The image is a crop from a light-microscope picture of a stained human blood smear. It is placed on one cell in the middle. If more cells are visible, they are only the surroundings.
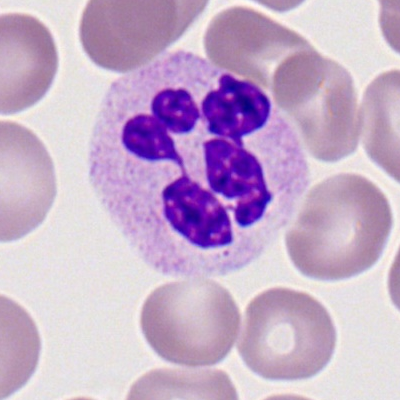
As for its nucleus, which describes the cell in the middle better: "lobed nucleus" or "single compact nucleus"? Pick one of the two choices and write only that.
Lobed nucleus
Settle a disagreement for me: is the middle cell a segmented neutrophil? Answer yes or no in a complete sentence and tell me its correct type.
Yes, the middle cell is properly termed a segmented neutrophil.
